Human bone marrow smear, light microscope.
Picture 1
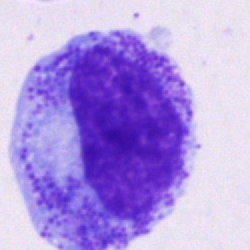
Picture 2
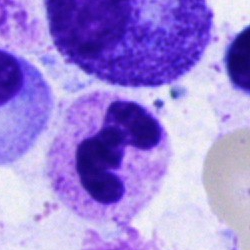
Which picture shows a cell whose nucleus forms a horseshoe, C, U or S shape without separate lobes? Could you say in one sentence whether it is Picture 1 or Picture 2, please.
A curved band nucleus without separate lobes belongs to the cell in Picture 2.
